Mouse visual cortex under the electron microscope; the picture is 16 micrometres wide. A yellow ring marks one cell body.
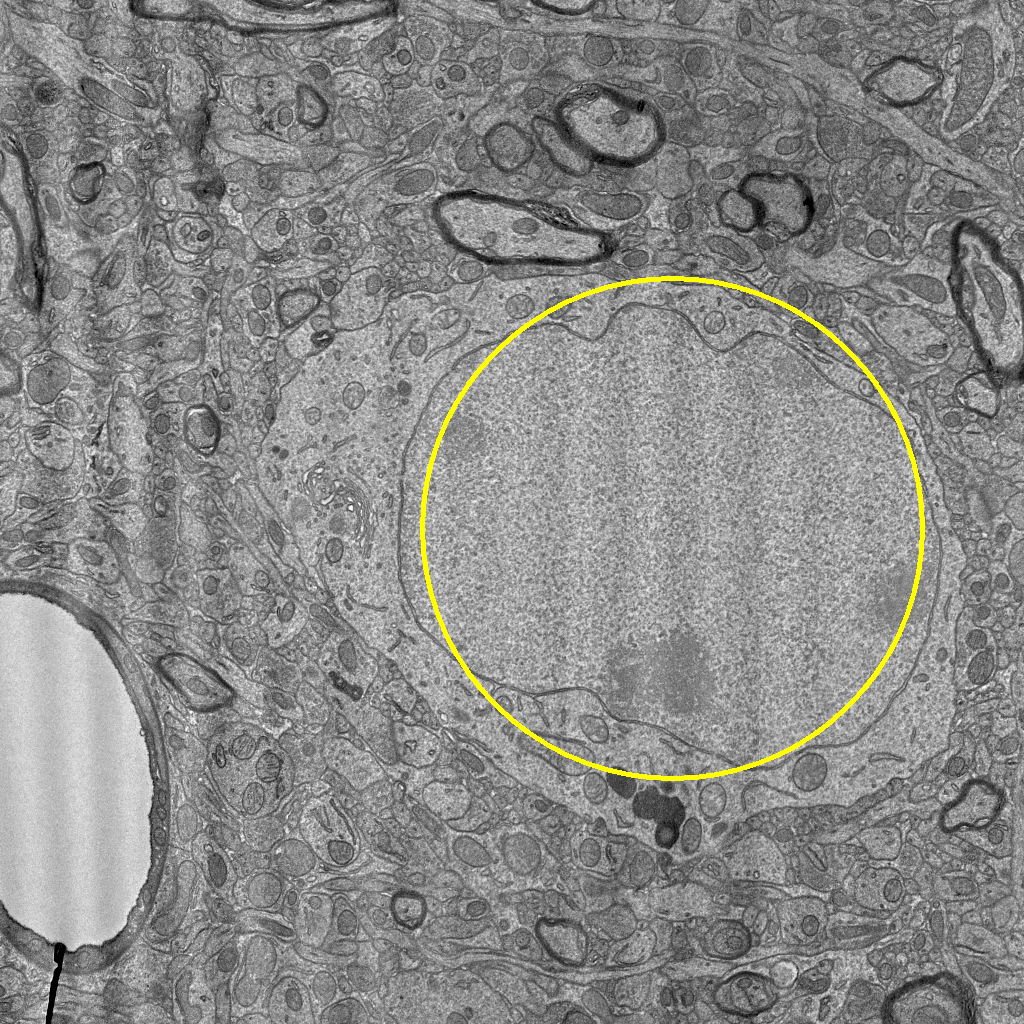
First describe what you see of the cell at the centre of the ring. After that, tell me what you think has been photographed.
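The nucleus is large, roughly round and wholly within the picture, its chromatin mostly fine and evenly dispersed with a few faint darker patches. Very dark dense bodies cluster just below it; small round to oval mitochondria lie scattered around it. This is an excitatory neuron.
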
